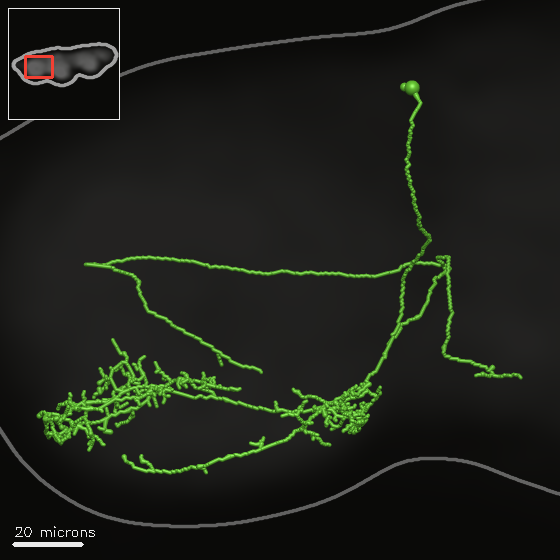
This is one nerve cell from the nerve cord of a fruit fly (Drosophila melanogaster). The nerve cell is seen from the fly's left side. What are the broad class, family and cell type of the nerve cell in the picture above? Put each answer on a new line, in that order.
nerve-cord intrinsic neuron
hemilineage 23B
IN23B049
